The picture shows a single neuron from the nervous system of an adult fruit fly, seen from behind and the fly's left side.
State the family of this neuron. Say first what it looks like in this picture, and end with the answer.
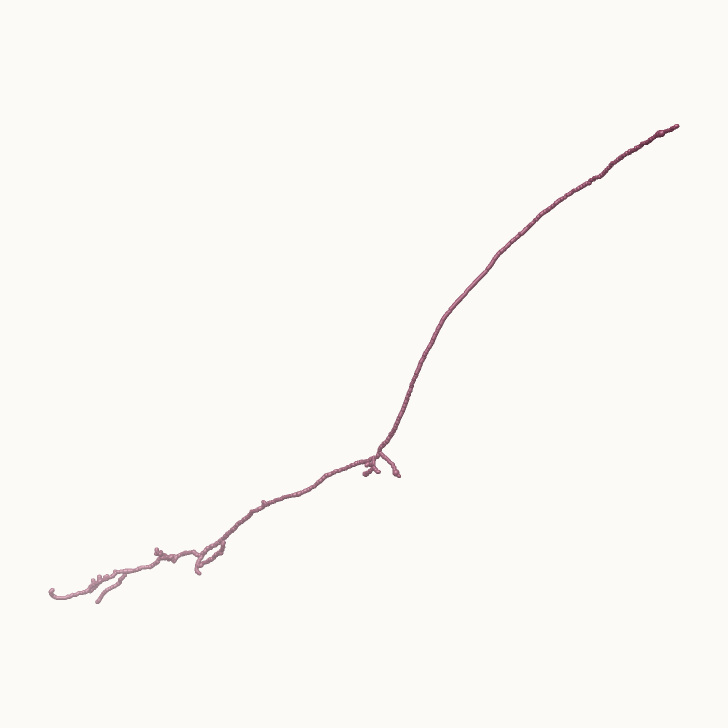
No cell body is drawn. As drawn here it is wider than it is tall. It is a sensory neuron entering the nerve cord. The name of its family is class mechanosensory proprioceptive.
